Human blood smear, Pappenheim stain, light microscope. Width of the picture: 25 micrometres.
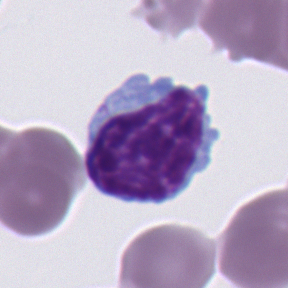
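Typical lymphocyte. Follow its outline and you will see that it is irregular, with small knobby projections along the upper and right edges. Inside, the nucleus is one rounded oval mass with no lobes. The pale blue cytoplasm holds no visible granules.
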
